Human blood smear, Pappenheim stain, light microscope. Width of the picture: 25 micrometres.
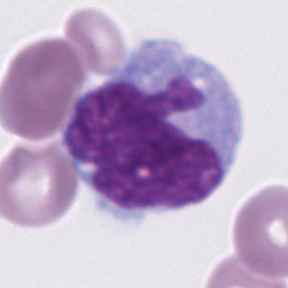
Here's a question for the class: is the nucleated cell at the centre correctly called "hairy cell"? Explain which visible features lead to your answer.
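Outline: the cell is roughly round with a slightly uneven margin.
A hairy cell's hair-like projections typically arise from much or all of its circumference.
A margin that is only slightly uneven therefore speaks against hairy cell. Size: the cell is about 16 micrometres across.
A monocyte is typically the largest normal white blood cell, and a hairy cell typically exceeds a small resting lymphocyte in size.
This size therefore fits either name and settles nothing. Granules: the cytoplasm shows no coarse or brightly coloured granules.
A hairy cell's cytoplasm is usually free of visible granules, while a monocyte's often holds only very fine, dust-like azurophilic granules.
The lack of coarse or bright granules is compatible with both. Vacuoles: a few small clear vacuoles lie in the cytoplasm.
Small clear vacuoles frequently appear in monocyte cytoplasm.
These vacuoles speak for monocyte. Position: the nucleus, filling about 60% of the cell's area, lies toward the lower left. So the cell is a monocyte, not a hairy cell.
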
